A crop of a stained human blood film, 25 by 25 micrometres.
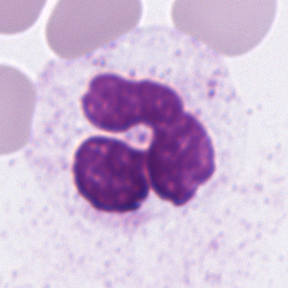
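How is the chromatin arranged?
Dark purple and clumped, with paler patches between clumps.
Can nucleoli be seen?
No.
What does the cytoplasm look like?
Abundant and very pale, nearly colourless, with fine violet granules scattered through it.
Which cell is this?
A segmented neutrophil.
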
